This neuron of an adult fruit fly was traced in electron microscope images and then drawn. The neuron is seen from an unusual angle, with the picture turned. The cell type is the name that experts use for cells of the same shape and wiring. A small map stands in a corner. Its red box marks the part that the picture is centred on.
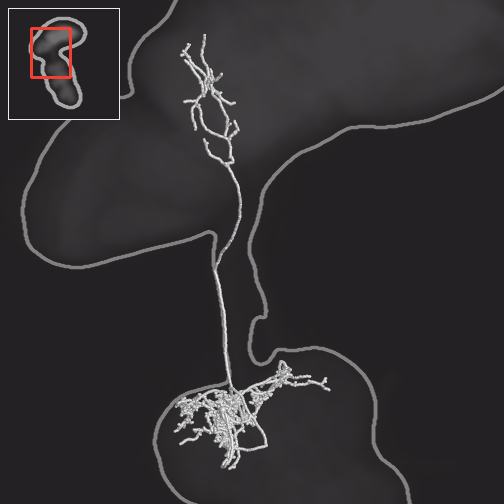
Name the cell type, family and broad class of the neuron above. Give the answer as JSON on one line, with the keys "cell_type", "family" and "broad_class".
{"cell_type": "AN19A019", "family": "hemilineage 19A", "broad_class": "ascending neuron"}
